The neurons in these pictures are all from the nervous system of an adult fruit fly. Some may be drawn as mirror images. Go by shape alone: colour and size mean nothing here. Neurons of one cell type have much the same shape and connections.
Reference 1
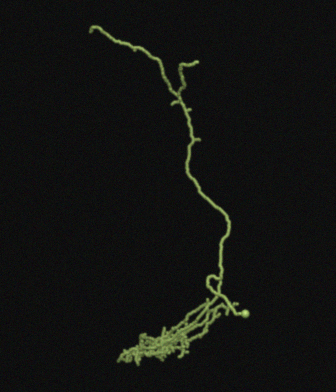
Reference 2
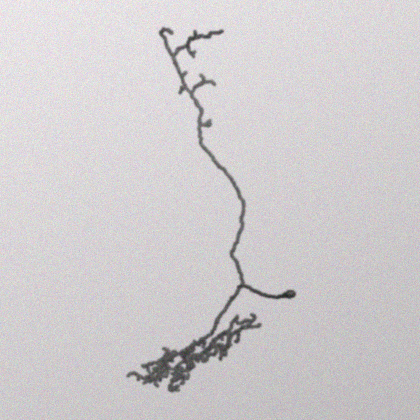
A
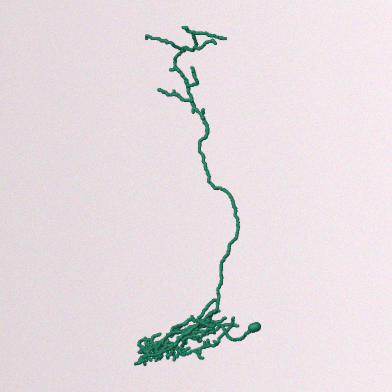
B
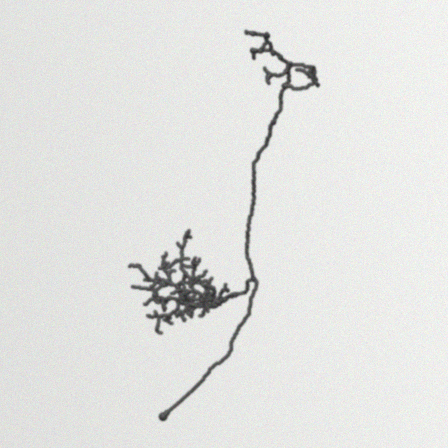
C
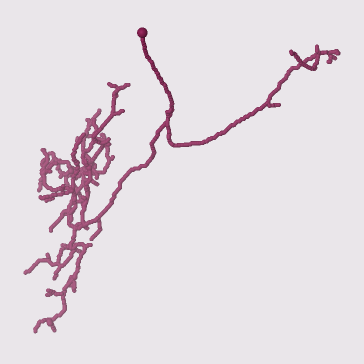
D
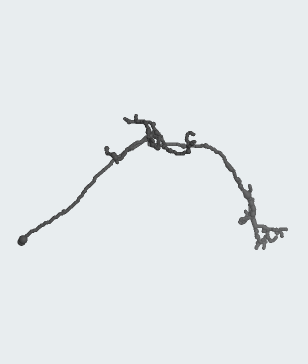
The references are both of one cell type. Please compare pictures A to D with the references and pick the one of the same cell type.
Picture A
